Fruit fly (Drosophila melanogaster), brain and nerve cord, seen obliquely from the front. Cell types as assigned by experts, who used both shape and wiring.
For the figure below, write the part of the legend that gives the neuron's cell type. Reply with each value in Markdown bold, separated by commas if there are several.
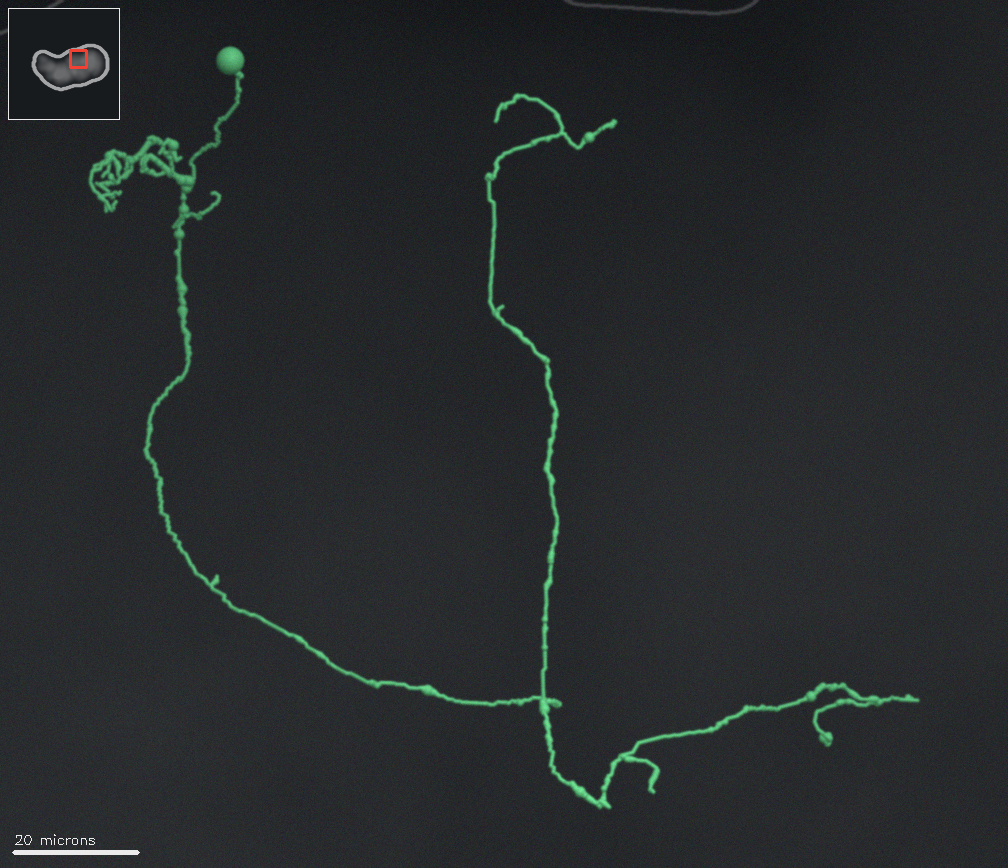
**KCab-s**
